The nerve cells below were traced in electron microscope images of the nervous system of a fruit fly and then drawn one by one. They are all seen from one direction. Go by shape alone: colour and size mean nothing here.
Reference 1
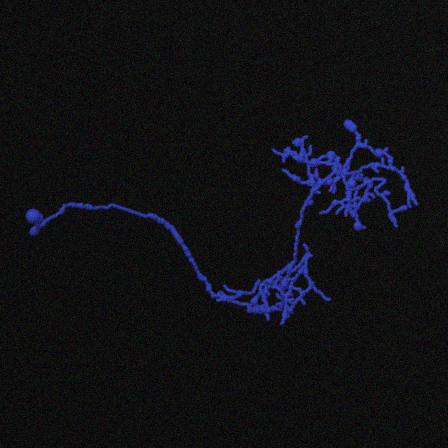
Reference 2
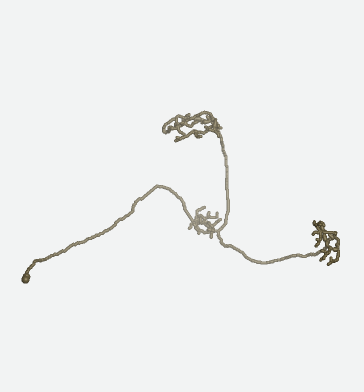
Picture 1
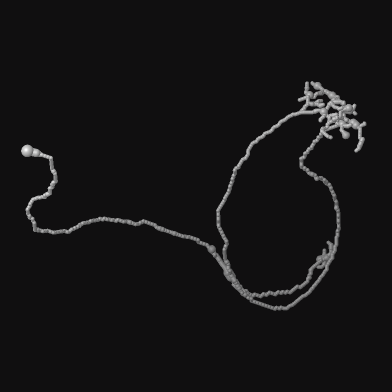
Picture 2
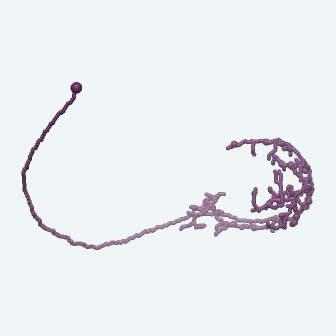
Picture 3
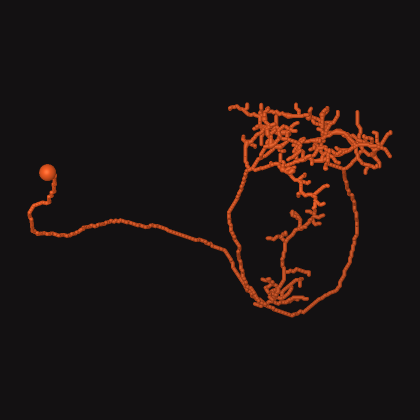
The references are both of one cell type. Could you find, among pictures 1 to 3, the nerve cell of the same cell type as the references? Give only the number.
2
